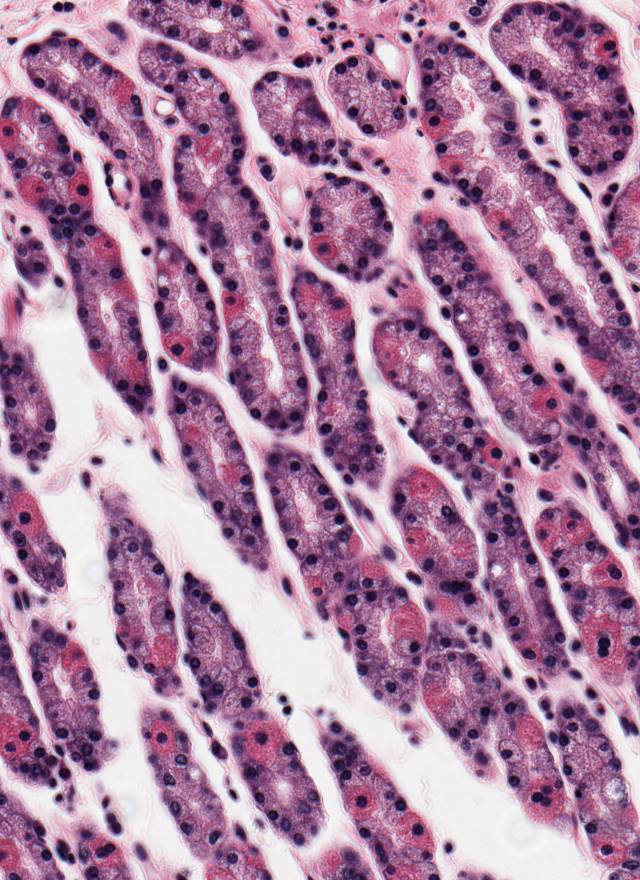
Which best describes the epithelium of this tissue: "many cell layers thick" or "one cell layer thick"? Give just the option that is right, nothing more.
One cell layer thick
